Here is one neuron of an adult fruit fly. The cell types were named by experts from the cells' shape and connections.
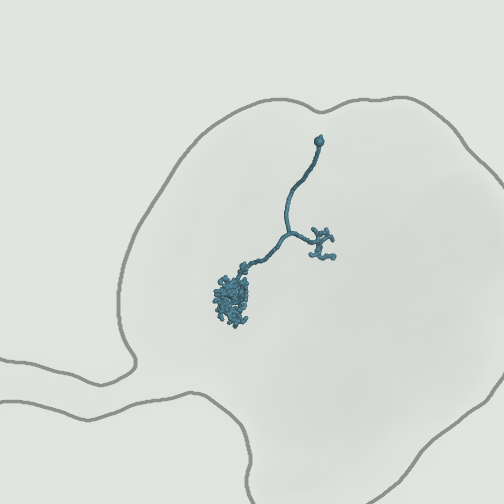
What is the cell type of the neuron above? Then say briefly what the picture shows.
The cell type is LC22. Its broad class is visual projection neuron. As drawn here it is taller than it is wide.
